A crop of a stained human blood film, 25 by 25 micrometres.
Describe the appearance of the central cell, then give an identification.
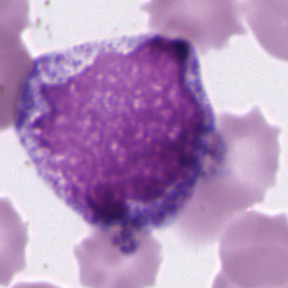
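Most of the cell is occupied by the nucleus, leaving a narrow cytoplasmic rim that is widest at the upper left. Chromatin is finely stippled purple with many small pale dots. A small knob of granular cytoplasm protrudes from the bottom edge. The cell is a promyelocyte.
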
